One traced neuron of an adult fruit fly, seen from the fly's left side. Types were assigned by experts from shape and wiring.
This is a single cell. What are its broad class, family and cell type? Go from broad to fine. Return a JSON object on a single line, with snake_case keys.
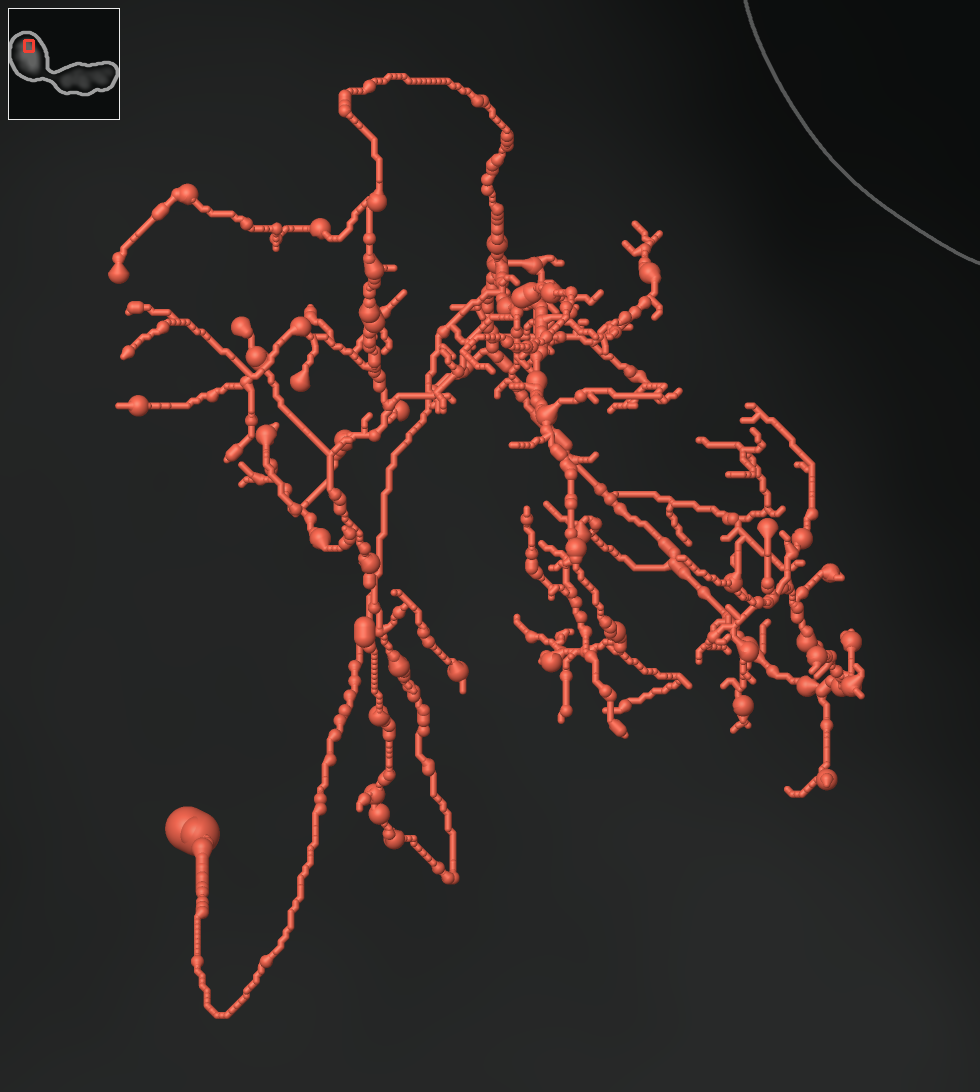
{"broad_class": "central-brain intrinsic neuron", "family": "hemilineage VPNl&d1_dorsal", "cell_type": "LHAV5a9_a"}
